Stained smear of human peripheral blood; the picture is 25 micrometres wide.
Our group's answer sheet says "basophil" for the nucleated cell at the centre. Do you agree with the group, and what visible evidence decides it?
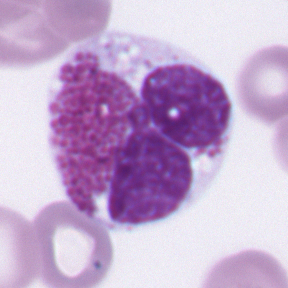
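Not a basophil, it's an eosinophil. What decides it is the nucleus: a small bright white dot sits in its upper lobe, so the lobes are there to see rather than buried under granules.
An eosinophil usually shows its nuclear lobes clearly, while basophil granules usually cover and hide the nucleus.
The coarse, round, reddish-purple granules are packed densely into the left half, with pale, almost colourless cytoplasm between them at the top. There are no surface projections, and the surrounding red cells don't overlap it.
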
